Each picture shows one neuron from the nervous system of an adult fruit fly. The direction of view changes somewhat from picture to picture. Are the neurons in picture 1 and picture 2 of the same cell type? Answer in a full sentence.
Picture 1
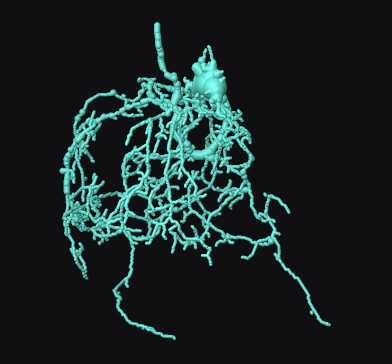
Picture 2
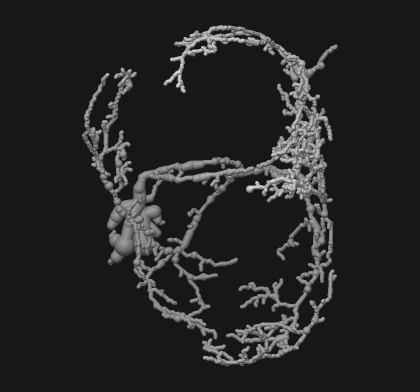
They are of the same cell type.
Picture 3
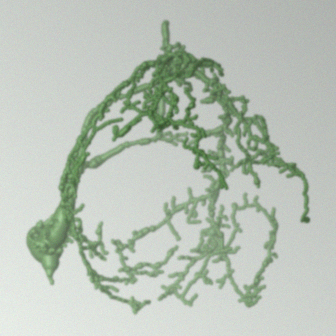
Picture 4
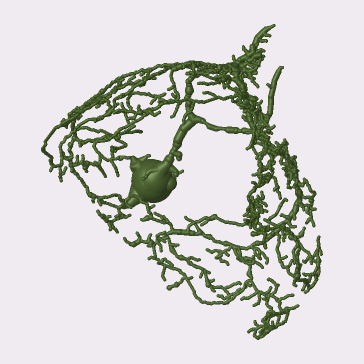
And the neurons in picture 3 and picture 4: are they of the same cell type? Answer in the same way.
They are of the same cell type.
